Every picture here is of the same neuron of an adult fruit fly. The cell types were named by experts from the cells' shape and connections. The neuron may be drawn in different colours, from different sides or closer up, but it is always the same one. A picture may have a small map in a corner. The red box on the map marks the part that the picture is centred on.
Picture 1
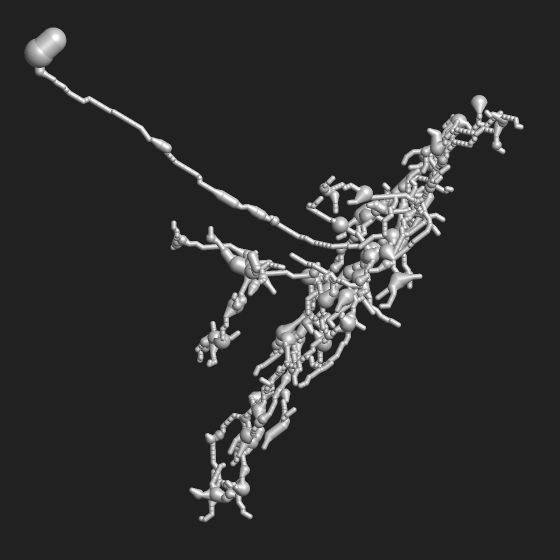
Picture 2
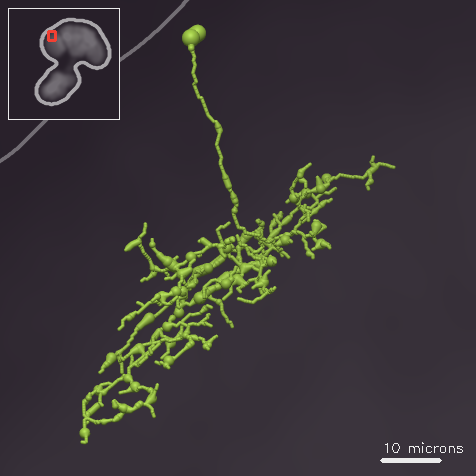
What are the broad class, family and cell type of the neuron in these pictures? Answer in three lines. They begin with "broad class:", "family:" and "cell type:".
broad class: optic-lobe intrinsic neuron
family: Cm
cell type: Cm7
